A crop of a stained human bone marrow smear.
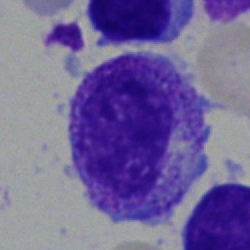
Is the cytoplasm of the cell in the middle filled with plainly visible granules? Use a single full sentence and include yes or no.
Yes, many visible granules are held in the cytoplasm of the cell.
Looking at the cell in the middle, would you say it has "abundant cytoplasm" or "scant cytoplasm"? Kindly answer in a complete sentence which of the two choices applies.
A narrow rim is all the cytoplasm this cell has.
